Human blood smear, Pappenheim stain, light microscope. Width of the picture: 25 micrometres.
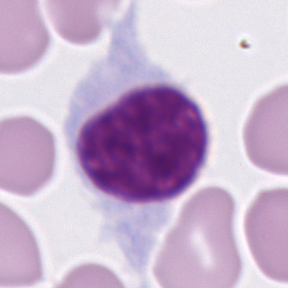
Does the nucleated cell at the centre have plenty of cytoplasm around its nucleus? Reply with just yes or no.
Yes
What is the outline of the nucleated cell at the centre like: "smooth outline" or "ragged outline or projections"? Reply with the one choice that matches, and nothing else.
Ragged outline or projections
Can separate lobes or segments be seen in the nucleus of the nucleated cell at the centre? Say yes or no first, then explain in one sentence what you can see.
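No. The nucleus is round to slightly oval with a smooth, unlobed outline.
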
